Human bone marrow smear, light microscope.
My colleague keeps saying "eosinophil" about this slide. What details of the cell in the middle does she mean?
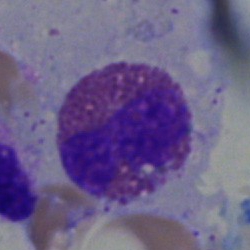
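Consistent with an eosinophil, the cell has a round outline.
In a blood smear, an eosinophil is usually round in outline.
A small clear spot lies in the lower right part of the cell. At the left edge of the picture, a dark purple nucleated cell is cut off. The picture as a whole is slightly blurred.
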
